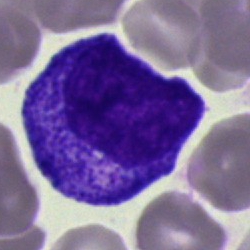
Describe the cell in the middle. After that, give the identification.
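First, the outline: irregular and somewhat angular, not smoothly round. Second, the nucleus: dark, a deep dense purple-violet, filling most of the cell and lying toward the upper right. Third, the paler lower-left area: fine, pale speckling. This is a promyelocyte.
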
